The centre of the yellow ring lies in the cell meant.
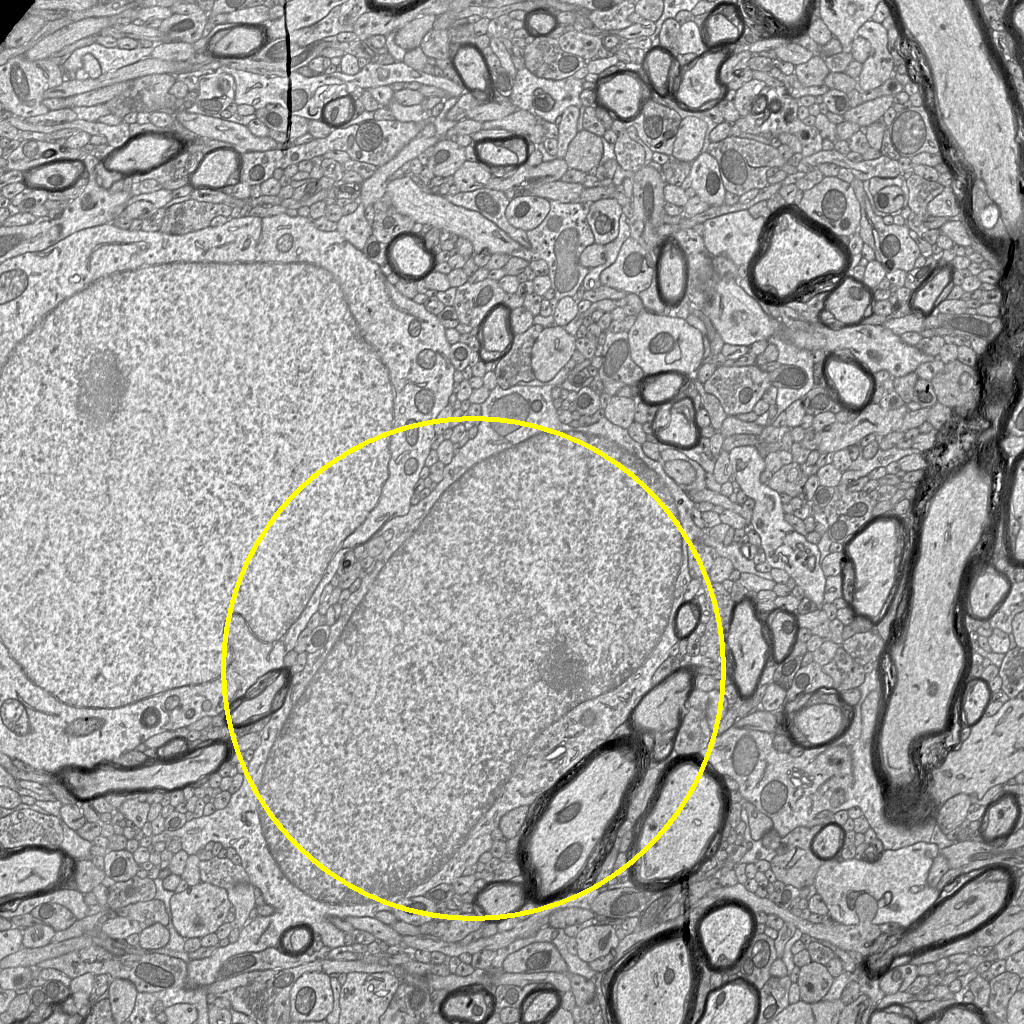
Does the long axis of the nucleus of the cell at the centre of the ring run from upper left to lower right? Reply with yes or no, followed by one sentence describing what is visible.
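No. The nucleus is a large elongated oval whose long axis runs from upper right to lower left.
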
